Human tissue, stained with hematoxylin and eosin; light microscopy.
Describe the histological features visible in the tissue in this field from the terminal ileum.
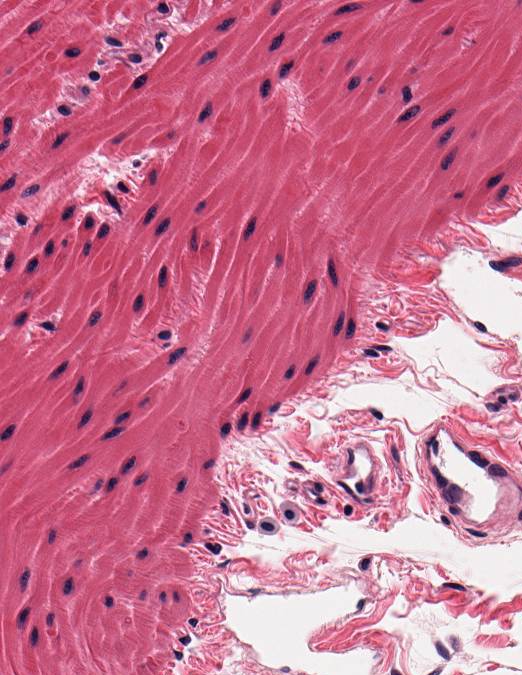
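Dense smooth muscle occupies the left and upper parts of the field. Its nuclei are elongated and cigar-shaped with blunt ends, and they lie parallel to the fibres. At the lower right is loose connective tissue containing small thin-walled blood vessels. No epithelium is present anywhere in the field.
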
